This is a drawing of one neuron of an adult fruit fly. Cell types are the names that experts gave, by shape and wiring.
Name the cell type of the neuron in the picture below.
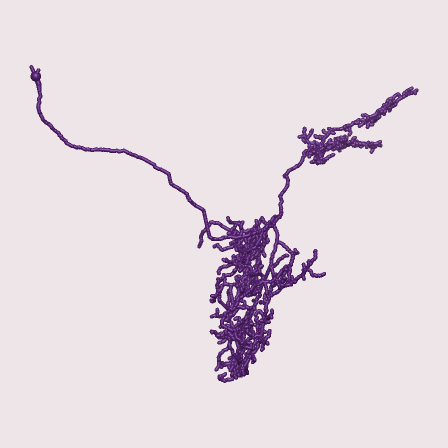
LAL173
